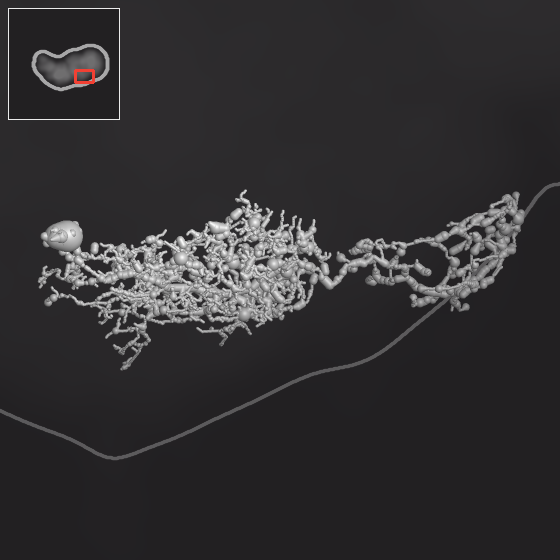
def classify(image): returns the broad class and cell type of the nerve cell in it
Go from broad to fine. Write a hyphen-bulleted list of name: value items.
- broad class: central-brain intrinsic neuron
- cell type: GNG024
